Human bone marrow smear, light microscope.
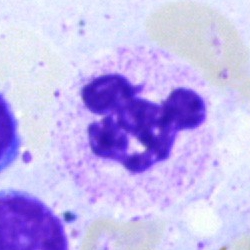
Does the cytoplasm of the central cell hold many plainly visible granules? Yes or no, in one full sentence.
Yes, the cell's cytoplasm contains many granules that can be seen.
